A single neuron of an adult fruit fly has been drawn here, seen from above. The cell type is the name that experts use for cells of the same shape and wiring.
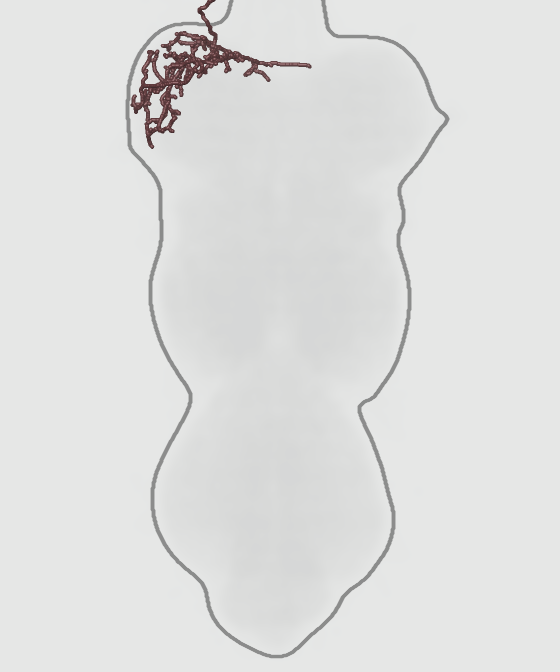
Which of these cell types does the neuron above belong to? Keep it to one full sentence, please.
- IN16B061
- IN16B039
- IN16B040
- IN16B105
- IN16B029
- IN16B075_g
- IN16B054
The type of this neuron is the cell type IN16B061.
